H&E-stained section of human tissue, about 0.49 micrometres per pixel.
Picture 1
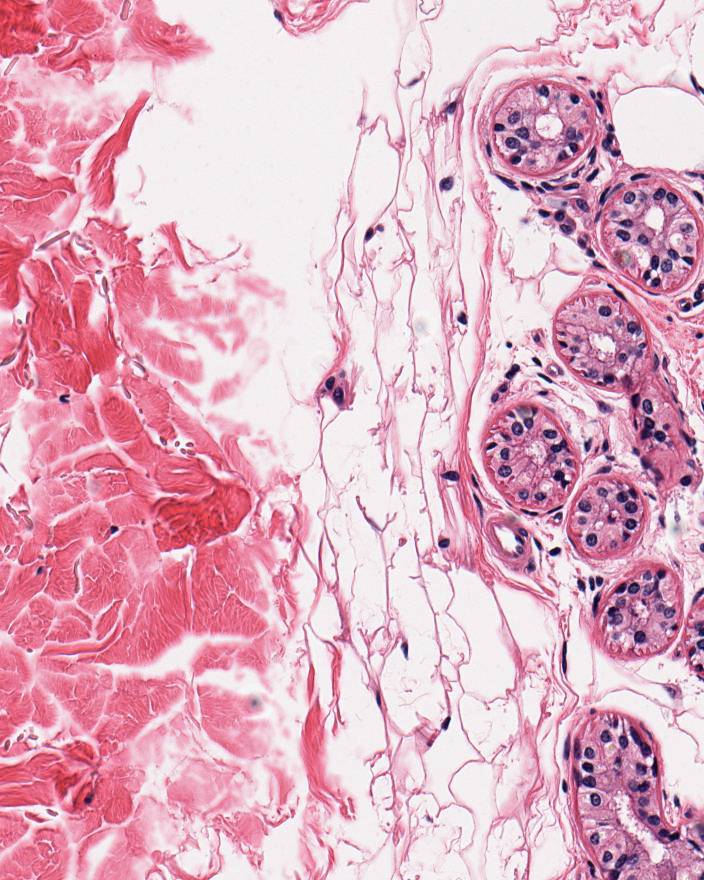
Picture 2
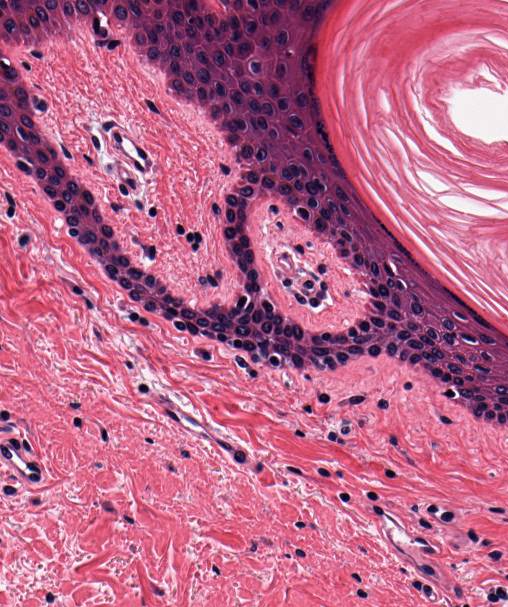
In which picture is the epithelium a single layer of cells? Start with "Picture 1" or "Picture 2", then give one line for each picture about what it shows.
Picture 1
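What picture 1 shows: Each tubule is lined by a single layer of cuboidal to low columnar cells around a small central lumen.
What picture 2 shows: The epithelium is stratified squamous, with a basal row of crowded, dark, oval nuclei along its border with the stroma.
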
